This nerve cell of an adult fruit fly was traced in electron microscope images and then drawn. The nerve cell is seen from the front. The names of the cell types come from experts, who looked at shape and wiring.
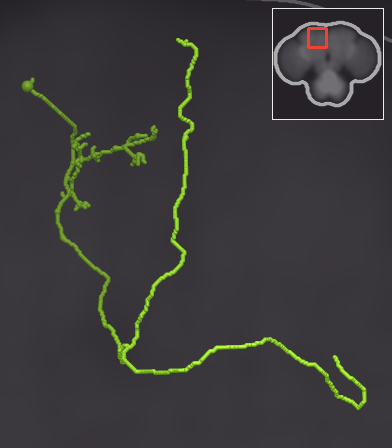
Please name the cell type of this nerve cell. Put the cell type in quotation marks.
"KCab-m"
